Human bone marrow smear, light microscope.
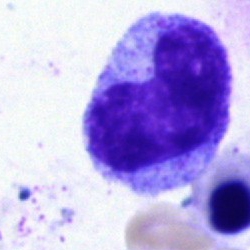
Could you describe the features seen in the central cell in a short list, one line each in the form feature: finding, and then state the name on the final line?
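Outline: smooth and oval
Nucleus: bean-shaped, with a deep notch on its upper side
Cytoplasm: pale bluish-lilac, widest in the notch at the top of the nucleus
Granules: fine, pinkish-purple, scattered through the cytoplasm
Name: metamyelocyte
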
